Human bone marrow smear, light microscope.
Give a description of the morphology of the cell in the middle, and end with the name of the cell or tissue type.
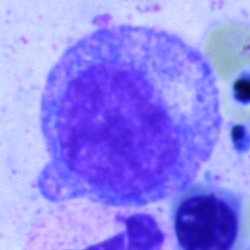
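Starting at the lower left edge, I see a small rounded bleb of cytoplasm projecting outward. The chromatin looks finely stippled and fairly evenly spread, with no dense dark clumps. The blue rim of cytoplasm is wider on the right side of the nucleus, and beside the nucleus at its upper right there is a paler area of cytoplasm. So this is a promyelocyte.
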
